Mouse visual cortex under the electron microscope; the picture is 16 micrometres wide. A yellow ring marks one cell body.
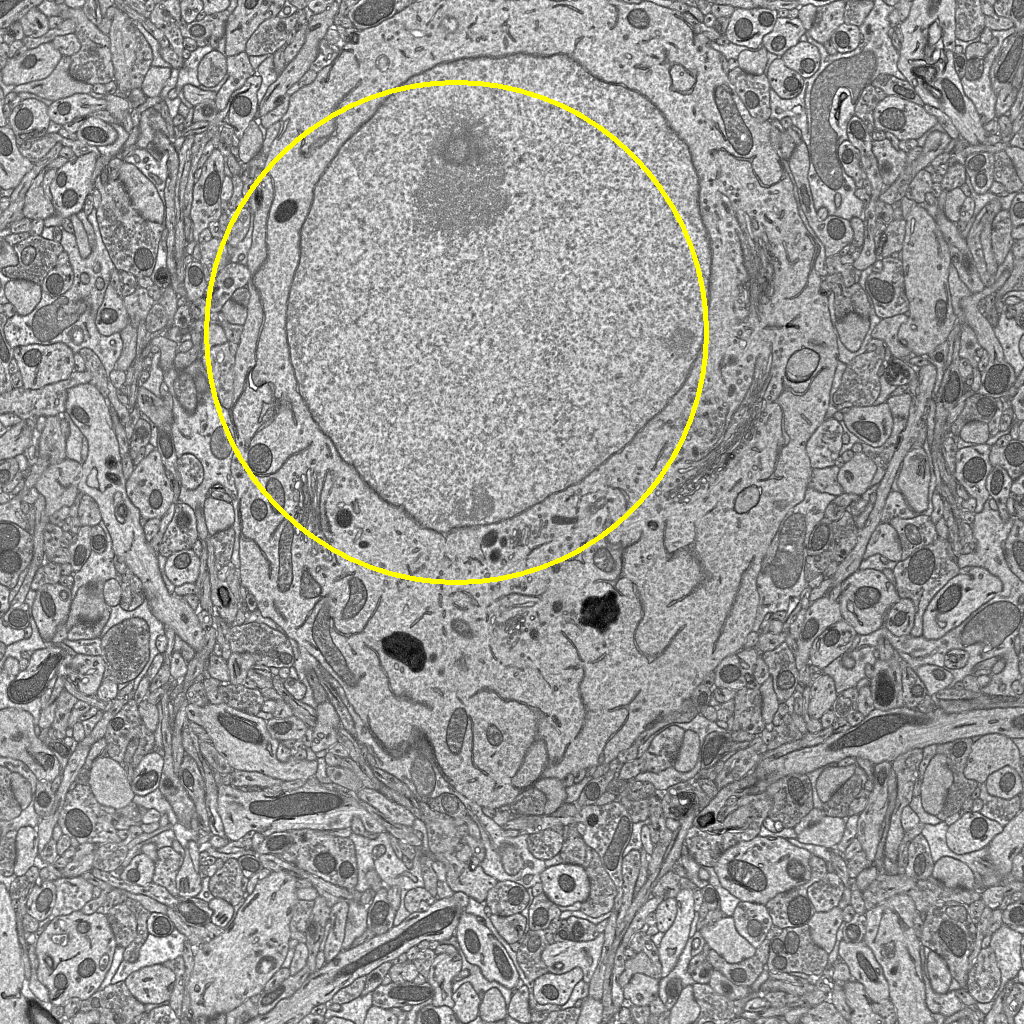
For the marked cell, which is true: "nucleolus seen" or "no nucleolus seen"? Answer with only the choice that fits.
Nucleolus seen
